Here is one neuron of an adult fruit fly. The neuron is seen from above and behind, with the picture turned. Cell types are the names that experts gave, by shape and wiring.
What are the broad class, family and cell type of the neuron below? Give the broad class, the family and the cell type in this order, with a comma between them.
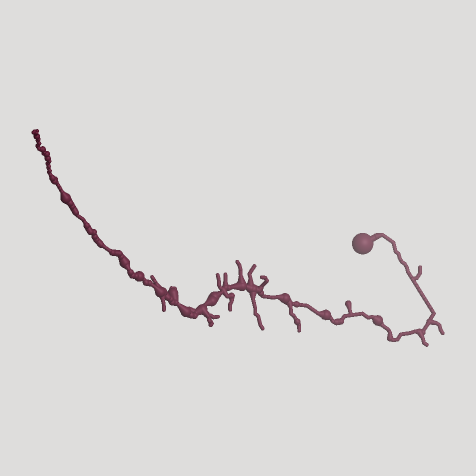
optic-lobe intrinsic neuron, Dm, Dm3b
